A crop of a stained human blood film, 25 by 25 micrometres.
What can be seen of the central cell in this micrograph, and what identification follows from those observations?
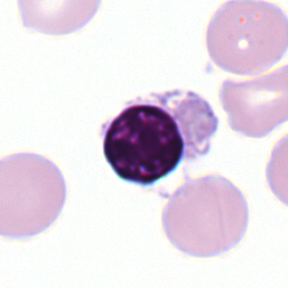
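Starting with shape, the nucleus is round in outline, about 7 micrometres across, with no indentation or lobes. Next, the chromatin is dense and dark purple, in coarse clumps separated by paler streaks. No nucleoli can be seen in the nucleus. Finally, a pale lilac, finely granular irregular clump lies against the upper right side of the cell. This is a normoblast.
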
